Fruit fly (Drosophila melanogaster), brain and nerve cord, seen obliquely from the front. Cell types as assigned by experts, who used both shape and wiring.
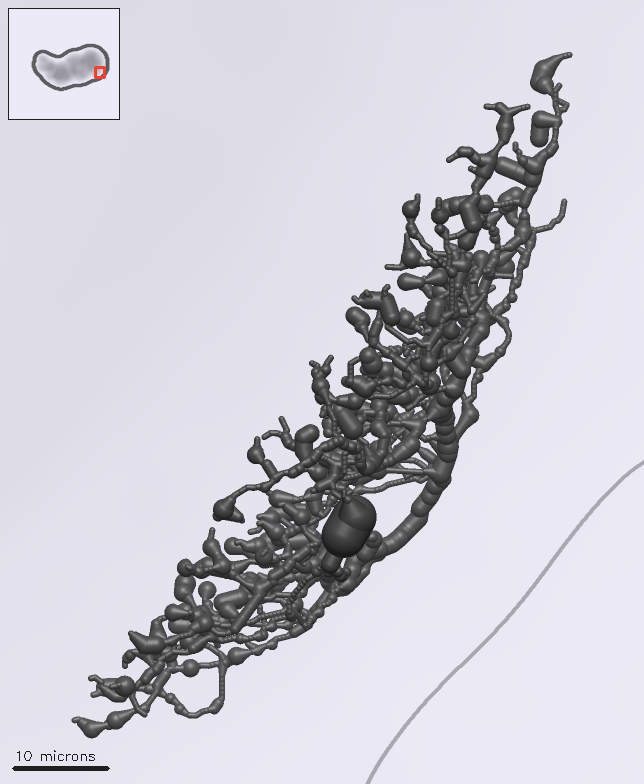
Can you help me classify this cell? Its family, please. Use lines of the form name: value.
family: Dm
